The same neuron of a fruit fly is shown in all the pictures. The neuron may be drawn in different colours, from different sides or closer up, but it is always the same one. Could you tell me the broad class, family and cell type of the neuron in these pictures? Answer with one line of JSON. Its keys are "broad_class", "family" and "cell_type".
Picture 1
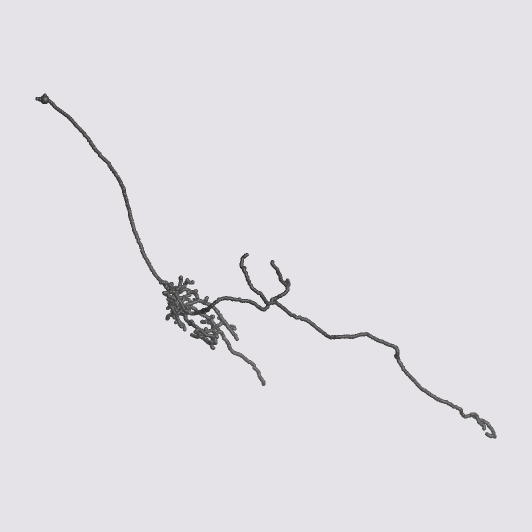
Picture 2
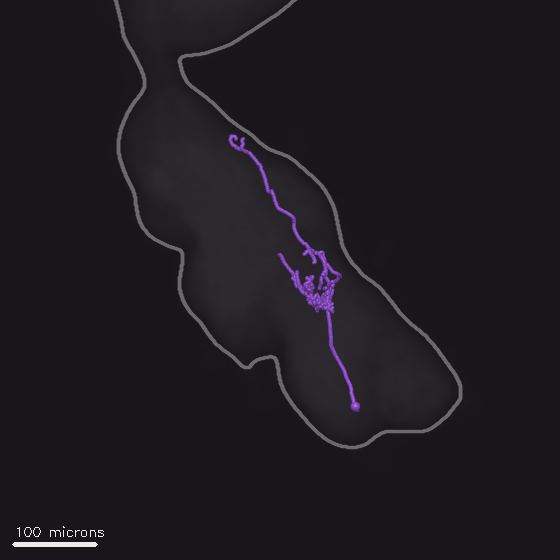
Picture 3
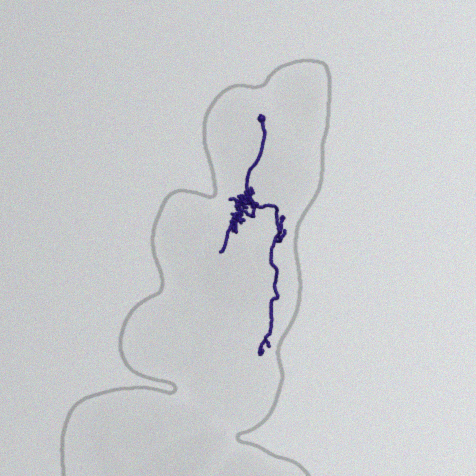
{"broad_class": "nerve-cord intrinsic neuron", "family": "hemilineage 06A", "cell_type": "IN06A071"}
